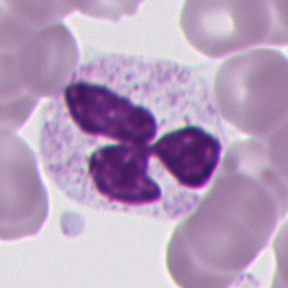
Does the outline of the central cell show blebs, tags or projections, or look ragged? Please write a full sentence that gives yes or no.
No, what this cell has is a smooth outline, not a rough one.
